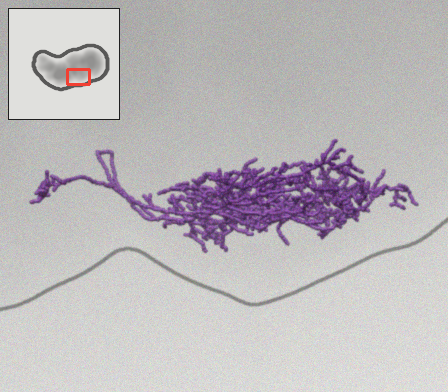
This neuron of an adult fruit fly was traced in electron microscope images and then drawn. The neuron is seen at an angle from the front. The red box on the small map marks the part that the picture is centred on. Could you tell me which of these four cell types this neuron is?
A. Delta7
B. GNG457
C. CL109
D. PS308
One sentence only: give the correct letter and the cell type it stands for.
The type of cell that the neuron represents is GNG457, option B.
